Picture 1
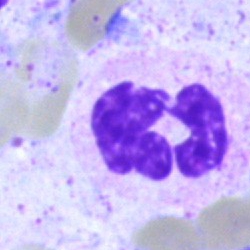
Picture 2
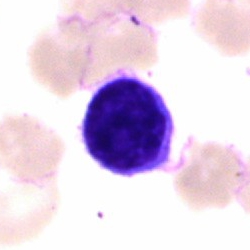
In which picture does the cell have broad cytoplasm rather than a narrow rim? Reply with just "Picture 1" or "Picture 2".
Picture 1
